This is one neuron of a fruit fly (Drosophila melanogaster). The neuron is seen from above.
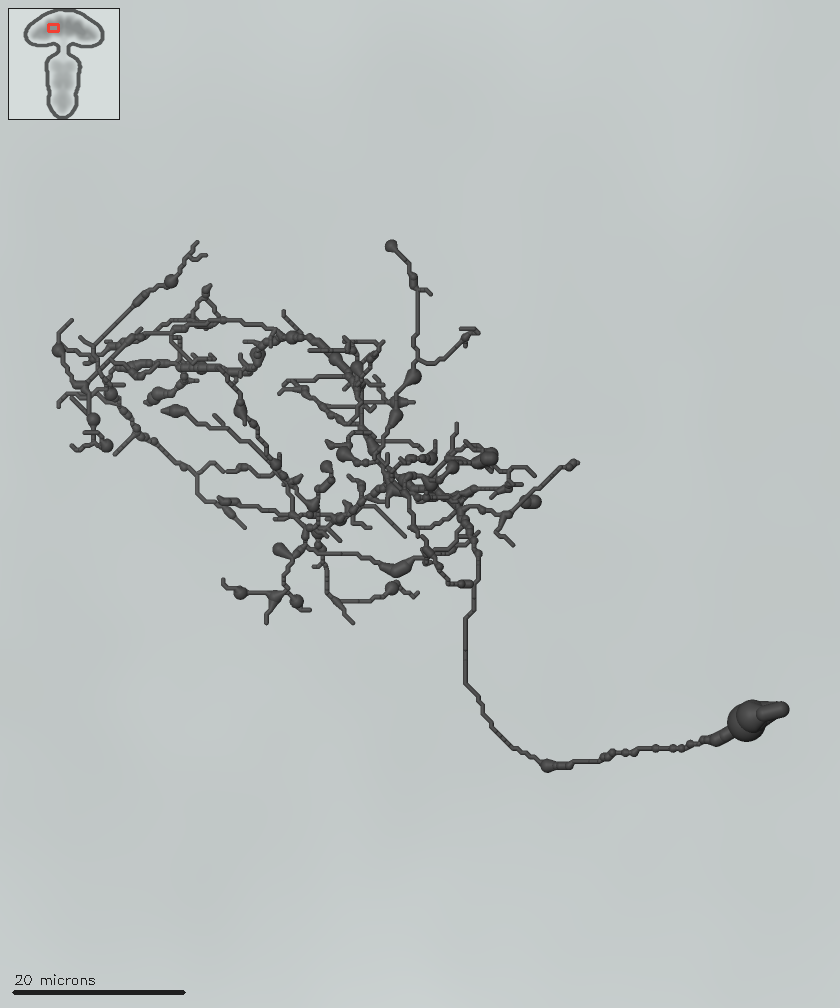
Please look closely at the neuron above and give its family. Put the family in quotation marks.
"hemilineage SLPpm1"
